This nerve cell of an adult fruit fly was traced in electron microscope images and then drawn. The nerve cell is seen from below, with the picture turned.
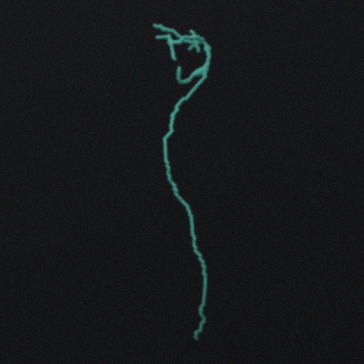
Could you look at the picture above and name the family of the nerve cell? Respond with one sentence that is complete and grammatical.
The family of this particular nerve cell is class olfactory.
